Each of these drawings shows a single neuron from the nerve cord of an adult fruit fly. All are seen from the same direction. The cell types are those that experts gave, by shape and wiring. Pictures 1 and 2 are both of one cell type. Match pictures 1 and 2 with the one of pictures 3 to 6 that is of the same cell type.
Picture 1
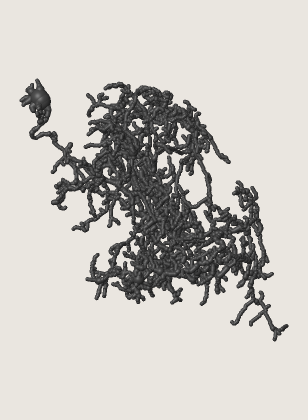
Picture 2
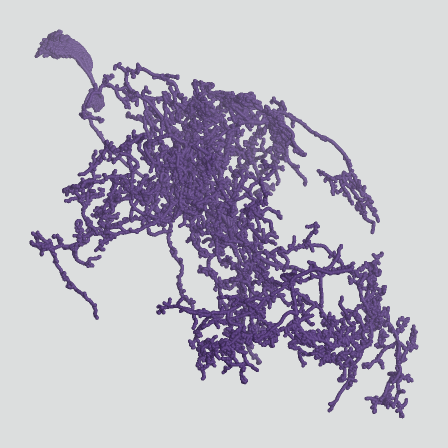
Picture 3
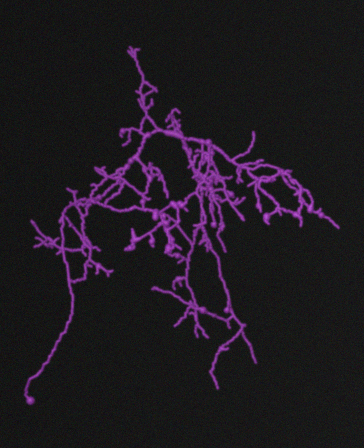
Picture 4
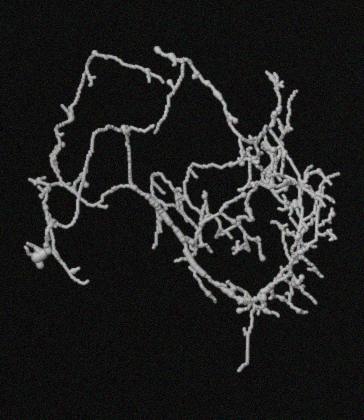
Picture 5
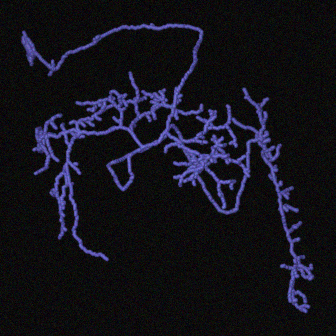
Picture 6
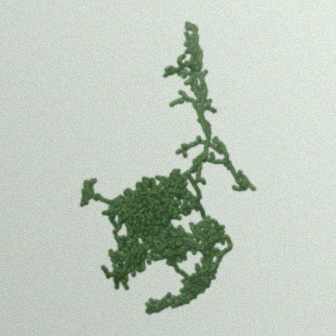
Picture 6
